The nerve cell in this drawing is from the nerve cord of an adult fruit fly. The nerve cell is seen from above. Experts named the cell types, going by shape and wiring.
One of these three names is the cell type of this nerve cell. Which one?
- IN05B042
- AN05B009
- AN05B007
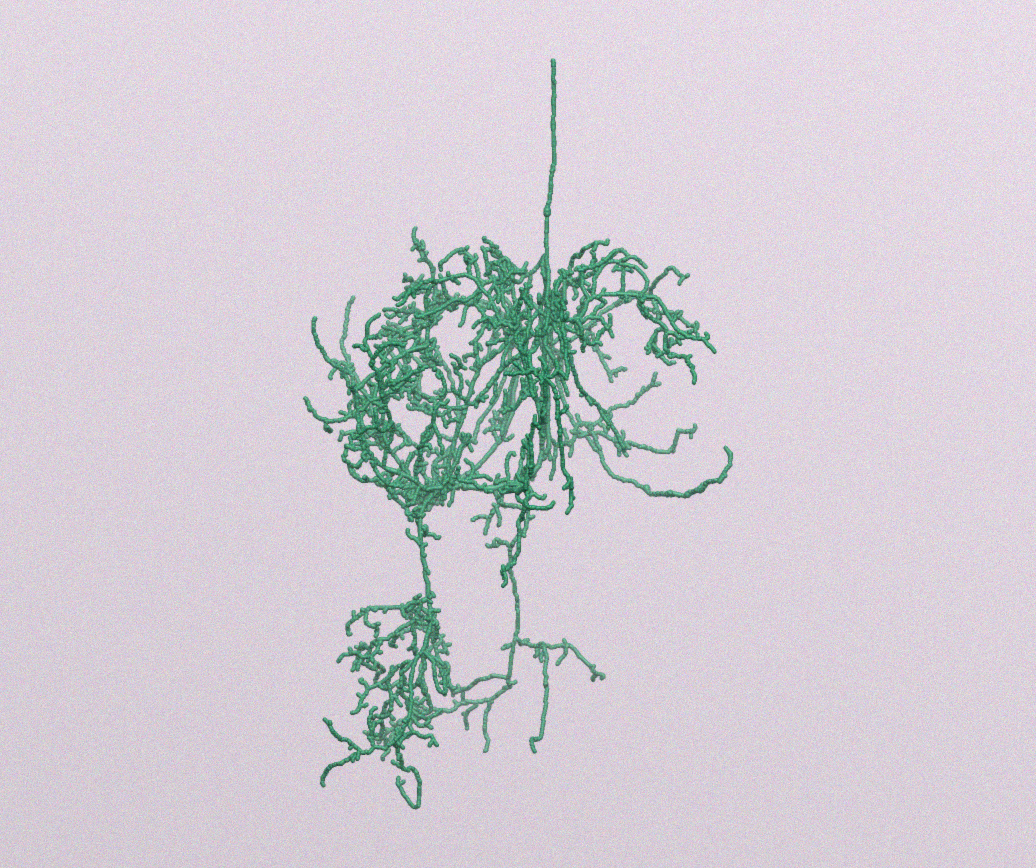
AN05B007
